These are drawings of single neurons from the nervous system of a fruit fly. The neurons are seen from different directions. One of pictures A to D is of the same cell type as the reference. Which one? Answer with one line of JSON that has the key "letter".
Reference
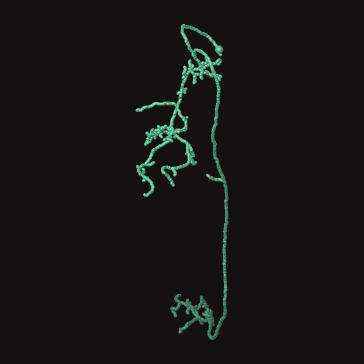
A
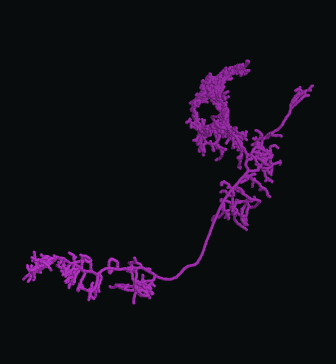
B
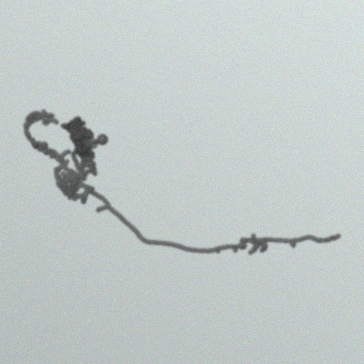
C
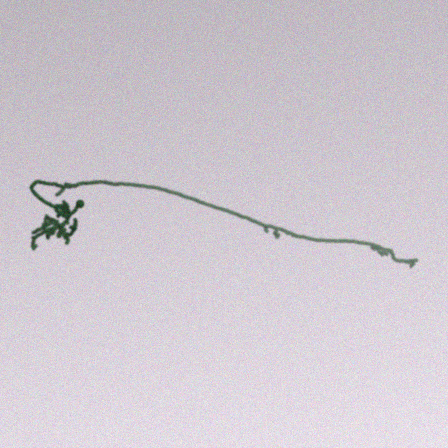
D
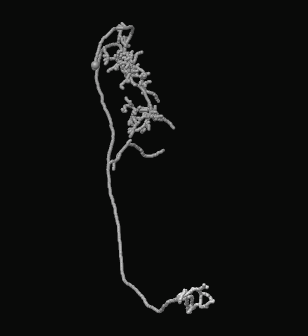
{"letter": "D"}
